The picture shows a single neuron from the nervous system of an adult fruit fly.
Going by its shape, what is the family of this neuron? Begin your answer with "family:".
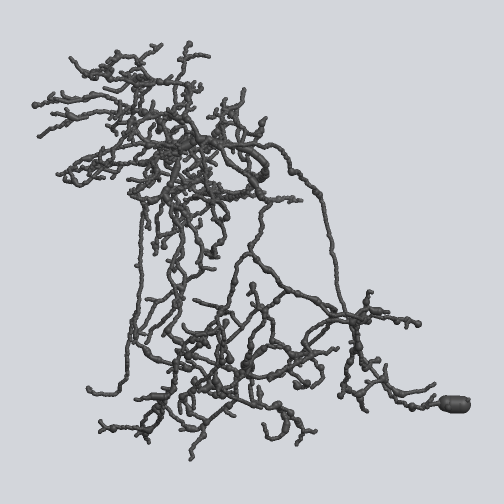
family: hemilineage PSp2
